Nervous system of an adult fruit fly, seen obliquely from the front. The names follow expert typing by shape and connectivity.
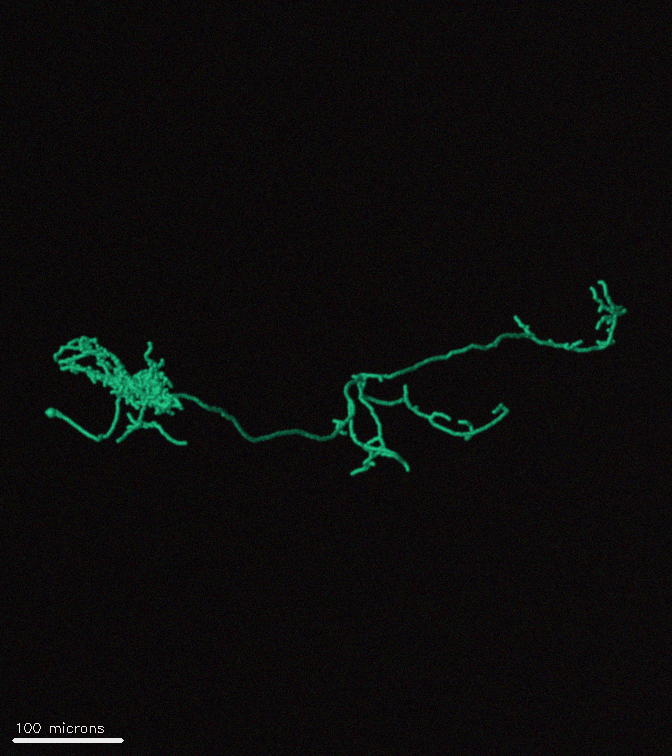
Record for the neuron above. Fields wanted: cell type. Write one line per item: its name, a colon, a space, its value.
cell type: DNg65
